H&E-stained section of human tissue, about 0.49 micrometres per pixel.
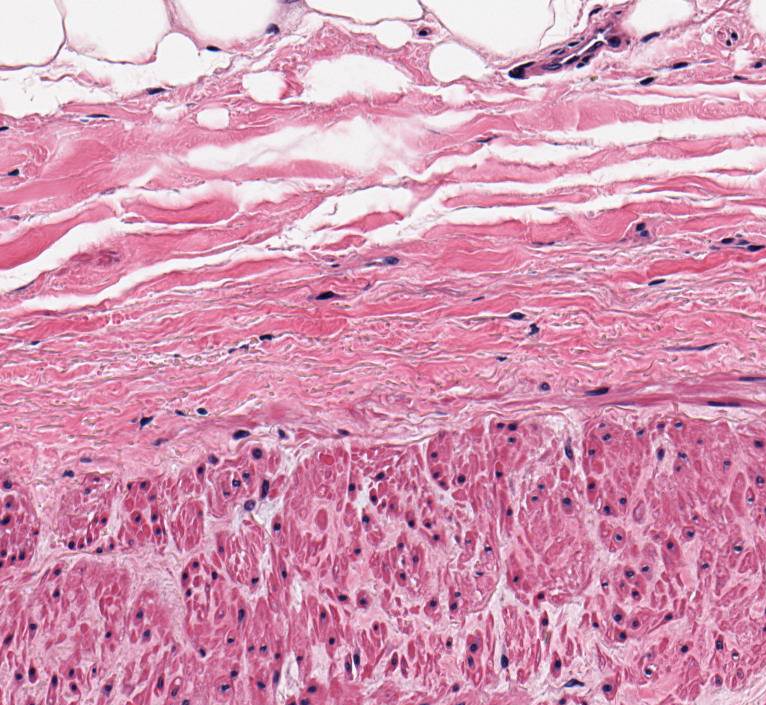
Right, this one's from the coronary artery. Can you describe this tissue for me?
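Layered field: fat at top, band of dense fibrous tissue across middle, muscle in lower half. Fibrous band: nuclei sparse, dark, thin, parallel to fibres. Muscle mostly cut across; numerous small polygonal pink profiles. Muscle cells grouped in bundles, divided by thin pale strands of connective tissue.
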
